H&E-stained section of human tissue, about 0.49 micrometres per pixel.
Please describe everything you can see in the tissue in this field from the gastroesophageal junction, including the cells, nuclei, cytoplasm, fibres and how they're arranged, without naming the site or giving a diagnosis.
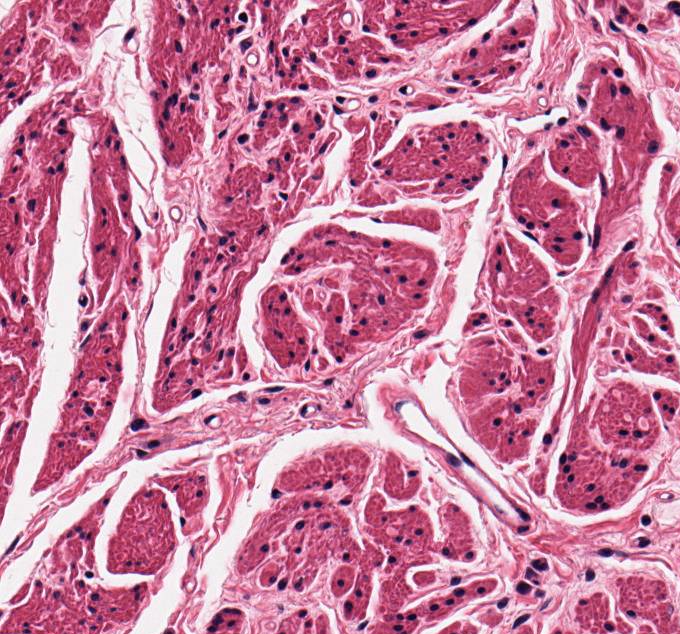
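Thin septa of paler connective tissue separate smooth muscle bundles throughout. On the left the bundles are elongated and run diagonally; in the centre and right they are cross-cut and rounded. The loose, pale pink fibrous septa hold scattered spindle-shaped nuclei and small thin-walled vessels.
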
